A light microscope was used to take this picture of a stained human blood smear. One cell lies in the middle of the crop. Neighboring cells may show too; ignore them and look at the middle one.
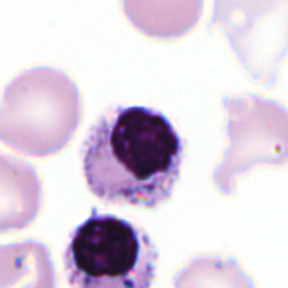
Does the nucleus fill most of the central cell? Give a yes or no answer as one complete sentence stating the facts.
No, the cell has plenty of cytoplasm around its nucleus.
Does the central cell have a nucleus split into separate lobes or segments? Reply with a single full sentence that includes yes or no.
No, rather than lobes, the nucleus is one compact round, oval or kidney-shaped mass.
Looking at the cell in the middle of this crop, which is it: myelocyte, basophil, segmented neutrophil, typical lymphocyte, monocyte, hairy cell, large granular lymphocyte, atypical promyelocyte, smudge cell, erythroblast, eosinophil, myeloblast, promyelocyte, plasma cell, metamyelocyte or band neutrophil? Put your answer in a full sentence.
The cell sitting right in the middle is an erythroblast.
